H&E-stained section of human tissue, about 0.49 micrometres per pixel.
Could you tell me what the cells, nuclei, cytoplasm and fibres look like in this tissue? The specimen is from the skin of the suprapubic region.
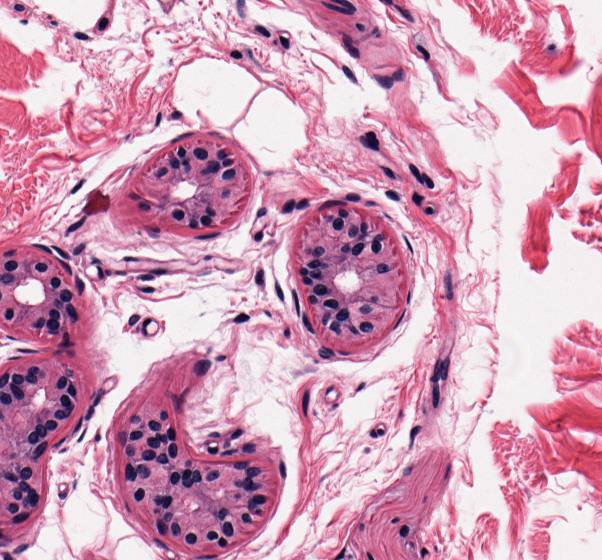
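Several rounded epithelial tubule profiles, clustered centrally and along left edge, set in connective tissue. Lining cells: pale pinkish-lilac cytoplasm; round to oval dark-blue nuclei. Distinct bright pink rim at outer edge of each tubule. Intertubular connective tissue loose, wispy, pale pink, with scattered spindle-shaped nuclei.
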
